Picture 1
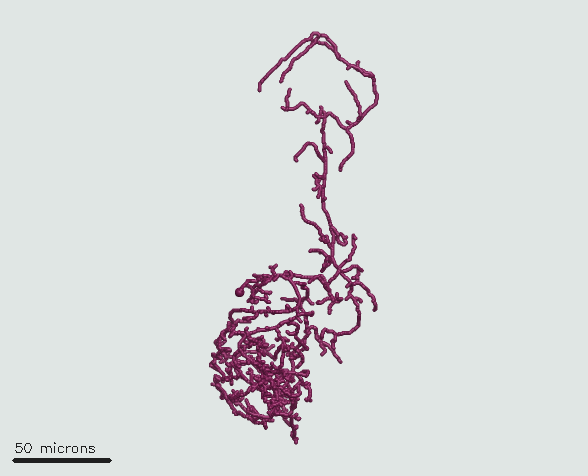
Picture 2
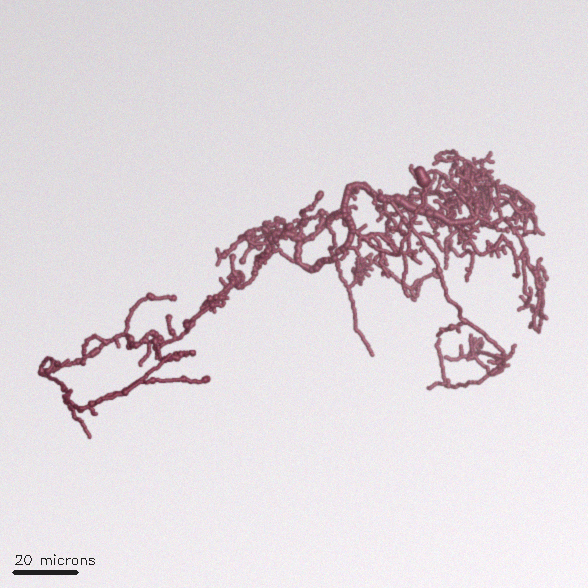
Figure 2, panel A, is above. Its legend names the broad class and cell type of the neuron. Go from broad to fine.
nerve-cord intrinsic neuron; INXXX212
